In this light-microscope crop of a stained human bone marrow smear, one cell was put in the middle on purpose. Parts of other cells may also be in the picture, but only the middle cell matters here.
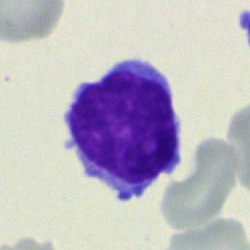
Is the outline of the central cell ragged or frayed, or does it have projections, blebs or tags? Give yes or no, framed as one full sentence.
Yes, it is a rough outline that this cell has.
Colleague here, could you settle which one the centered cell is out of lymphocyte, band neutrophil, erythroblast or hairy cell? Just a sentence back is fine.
Here the cell in the middle is a lymphocyte.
